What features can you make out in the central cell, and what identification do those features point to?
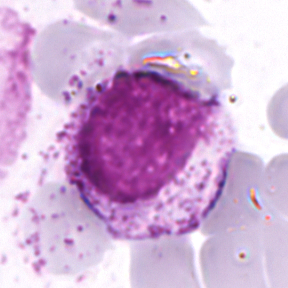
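You've got a roughly round outline here, and the cytoplasm holds many dark purple granules. Between them the cytoplasm is pale pinkish-lilac. There are loose dark purple granules outside the cell too, mostly off to its left. That's a myelocyte.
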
